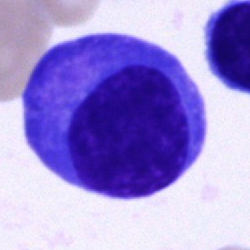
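Plasma cell, the one sitting in the middle of this bone marrow smear. Its nucleus is pushed off-centre toward the lower right, and the chromatin is dense, dark purple and slightly mottled. The cytoplasm stains deep blue and is at its widest on the upper left side of the nucleus.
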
